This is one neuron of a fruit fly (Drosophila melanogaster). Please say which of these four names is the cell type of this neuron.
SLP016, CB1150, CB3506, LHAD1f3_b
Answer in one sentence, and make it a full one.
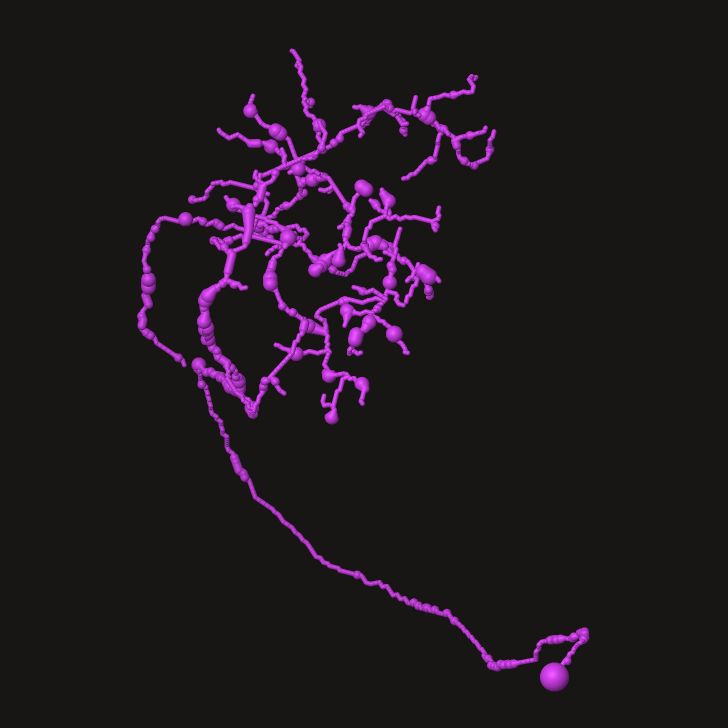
By type, the neuron is SLP016.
